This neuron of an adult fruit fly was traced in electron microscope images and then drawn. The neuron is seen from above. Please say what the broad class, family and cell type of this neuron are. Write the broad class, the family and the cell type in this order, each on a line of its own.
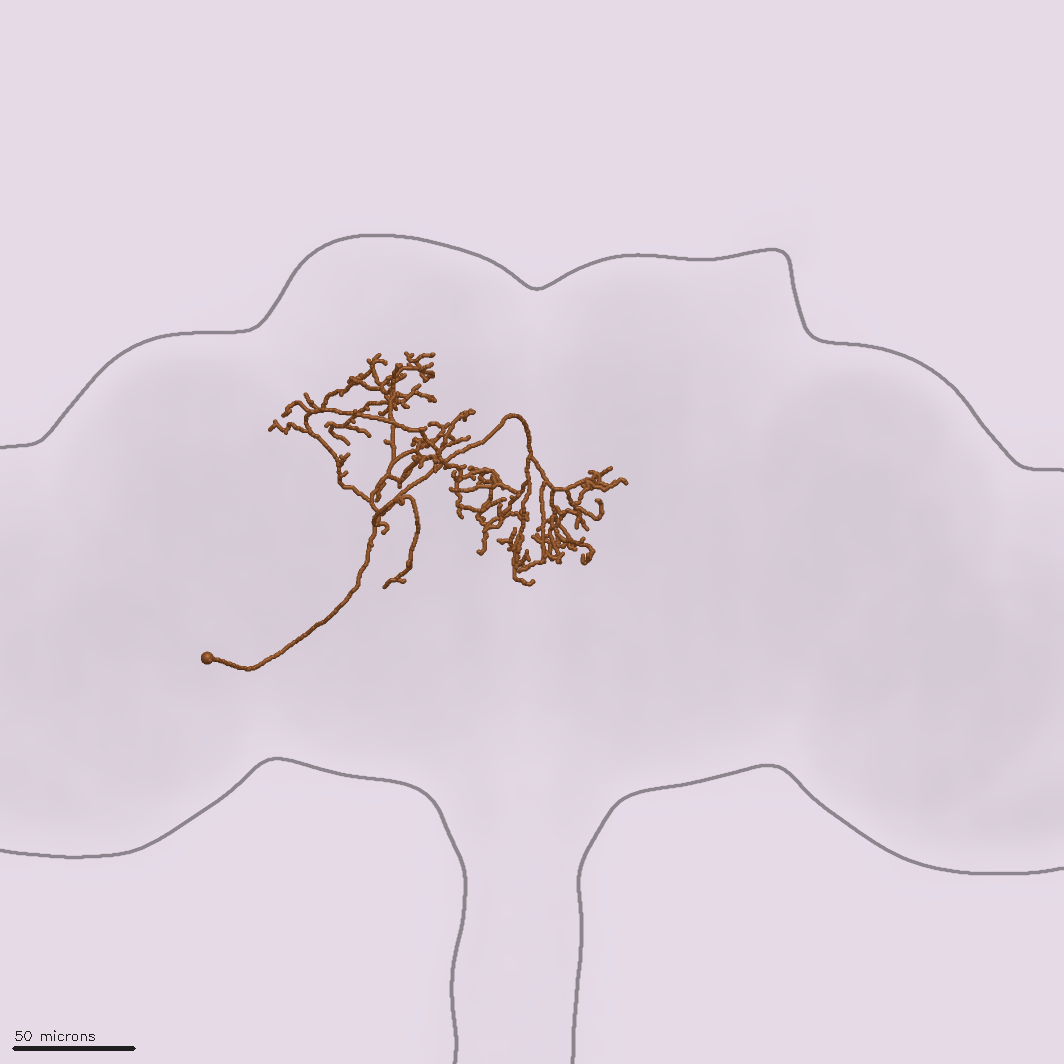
central-brain intrinsic neuron
hemilineage DL1_dorsal
FB2G_b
